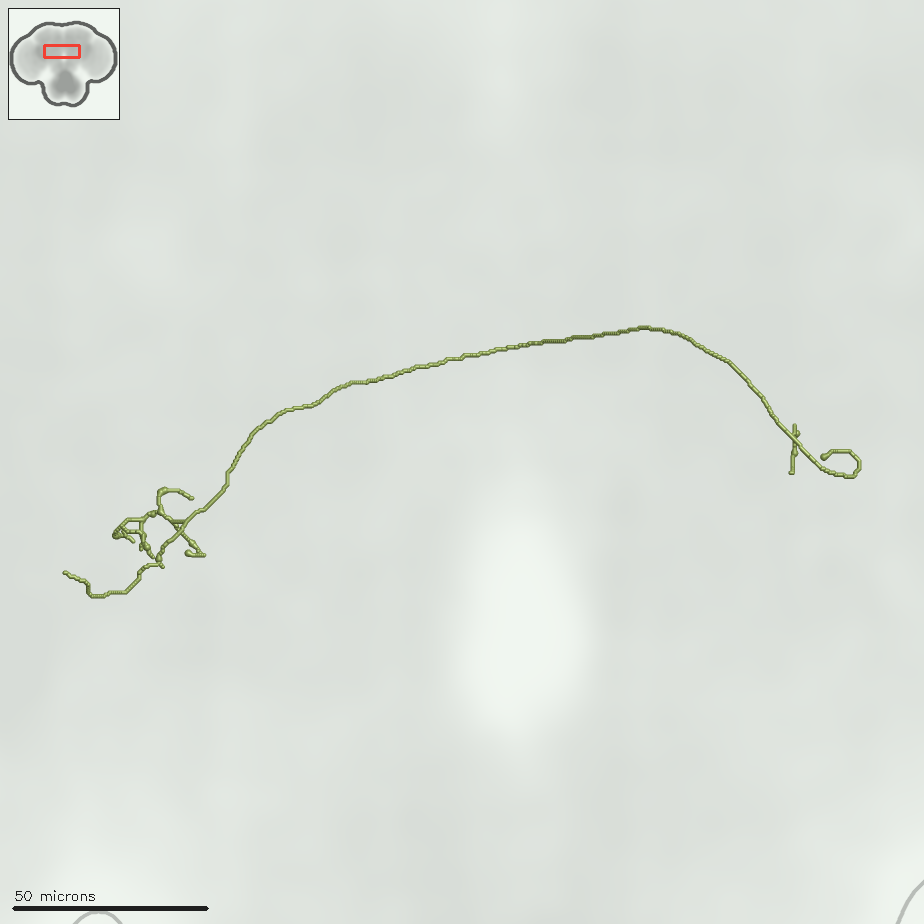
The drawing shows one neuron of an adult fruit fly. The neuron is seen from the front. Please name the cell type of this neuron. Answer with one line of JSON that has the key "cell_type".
{"cell_type": "ORN_VA1d"}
